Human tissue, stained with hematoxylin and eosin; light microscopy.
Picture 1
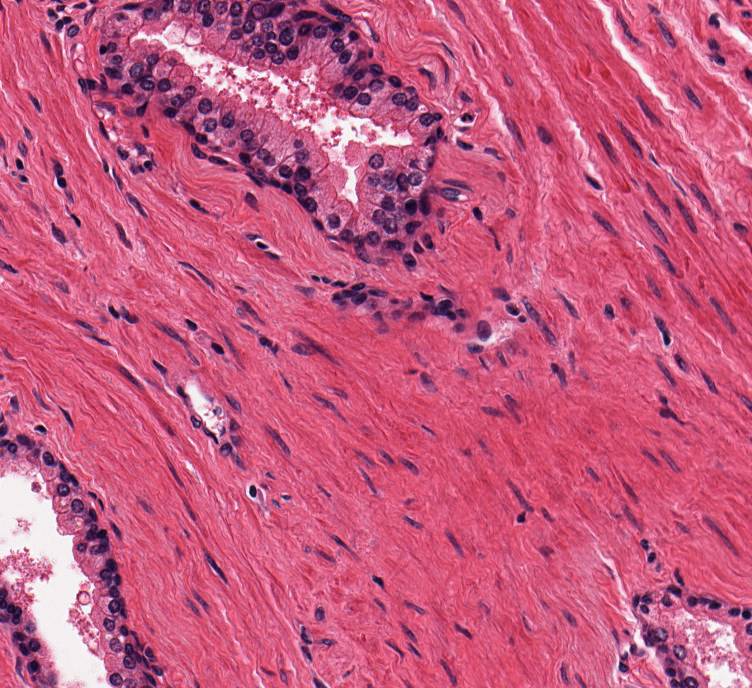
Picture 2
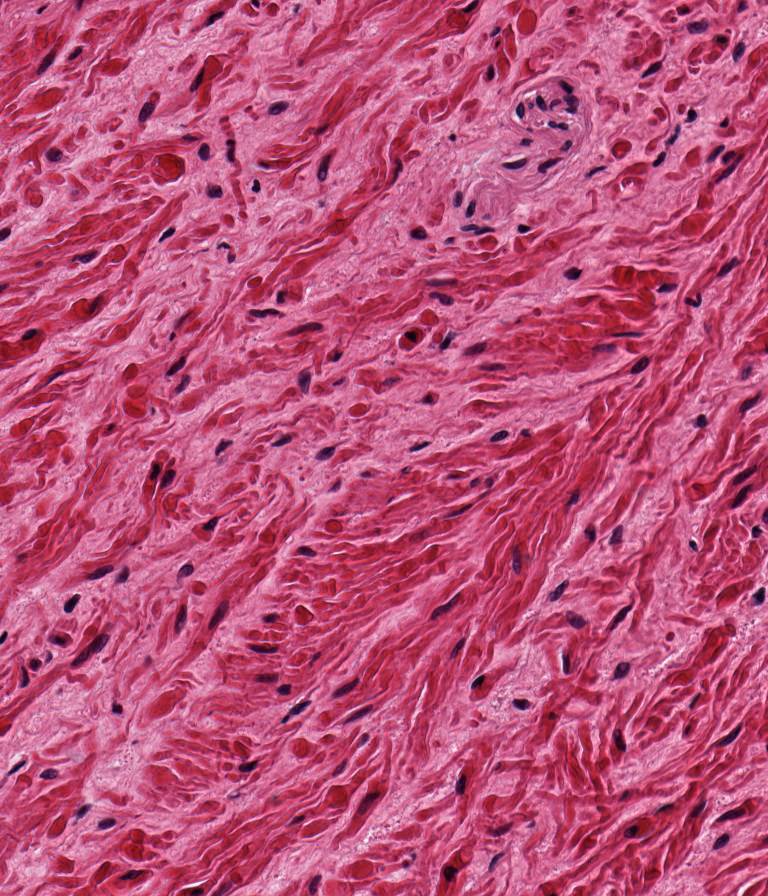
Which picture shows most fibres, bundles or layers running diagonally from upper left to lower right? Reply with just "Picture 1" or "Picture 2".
Picture 1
